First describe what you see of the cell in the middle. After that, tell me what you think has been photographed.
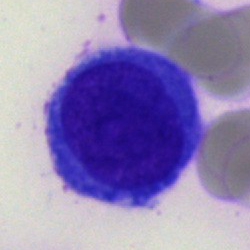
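Round outline on this one, though the edge on the left side is studded with small blunt blebs. The cytoplasm is just a narrow deep blue rim around the nucleus, and I can't see any granules in it. It's a blast.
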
